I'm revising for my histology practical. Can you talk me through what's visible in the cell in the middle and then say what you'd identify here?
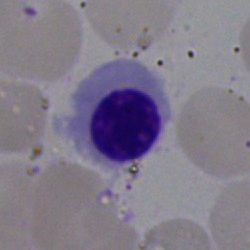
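The nucleus lies off-centre, toward the lower right of the cell. Its chromatin is dense and dark purple, with only a few small lighter spots. The cytoplasm forms a band widest on the upper-left side of the nucleus. The outer cell edge is irregular, not a smooth circle. This cell is an erythroblast.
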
